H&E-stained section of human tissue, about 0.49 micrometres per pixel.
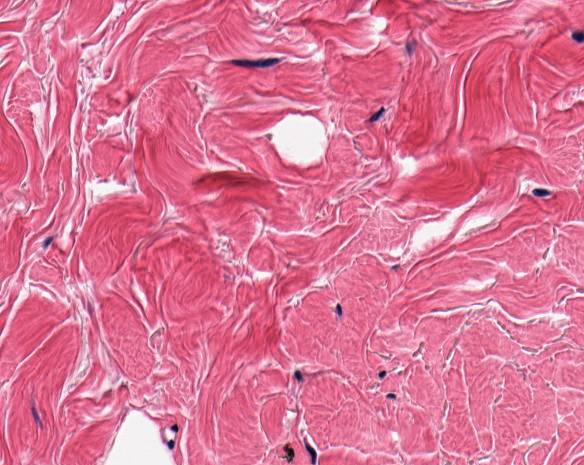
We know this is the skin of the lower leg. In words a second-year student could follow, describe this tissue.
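The field consists entirely of thick, wavy collagen bundles staining pink and running in many different directions. Between the bundles, nuclei are sparse and widely scattered; most are thin, elongated and darkly stained, as in fibroblasts. Near the bottom edge, just below the centre, there is a small clump of brown granules.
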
